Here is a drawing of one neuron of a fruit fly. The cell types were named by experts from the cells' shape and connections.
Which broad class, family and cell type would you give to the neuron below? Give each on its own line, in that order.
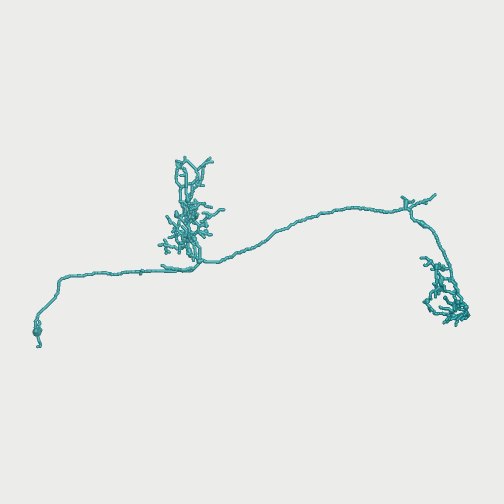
optic-lobe intrinsic neuron
TmY
TmY21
